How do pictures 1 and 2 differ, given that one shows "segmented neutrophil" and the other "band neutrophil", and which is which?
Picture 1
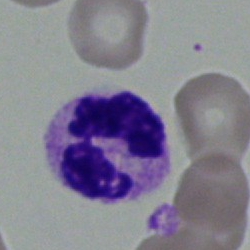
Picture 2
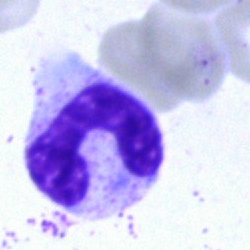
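Picture 1 shows a segmented neutrophil, and picture 2 shows a band neutrophil. In picture 2 the nucleus is a single unsegmented band, curved like a horseshoe, with its opening facing downward.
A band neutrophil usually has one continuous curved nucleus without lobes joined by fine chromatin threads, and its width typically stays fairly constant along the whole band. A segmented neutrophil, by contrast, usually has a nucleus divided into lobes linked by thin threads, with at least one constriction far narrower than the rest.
Several features are shared: in both cells the chromatin is dark purple and coarsely clumped, no nucleoli are visible in the nucleus, and no vacuoles are seen in the cytoplasm.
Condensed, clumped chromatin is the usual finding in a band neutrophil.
In picture 2, red cells touch the upper right edge of the cell.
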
